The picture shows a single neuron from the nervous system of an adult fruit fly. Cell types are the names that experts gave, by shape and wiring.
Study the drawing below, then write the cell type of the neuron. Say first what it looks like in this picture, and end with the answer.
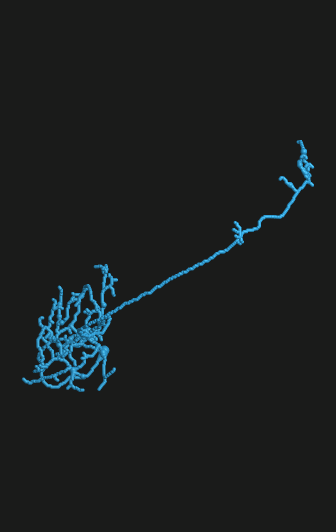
In this view it is about as wide as it is tall. It is an optic-lobe intrinsic neuron. The cell type is TmY10.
